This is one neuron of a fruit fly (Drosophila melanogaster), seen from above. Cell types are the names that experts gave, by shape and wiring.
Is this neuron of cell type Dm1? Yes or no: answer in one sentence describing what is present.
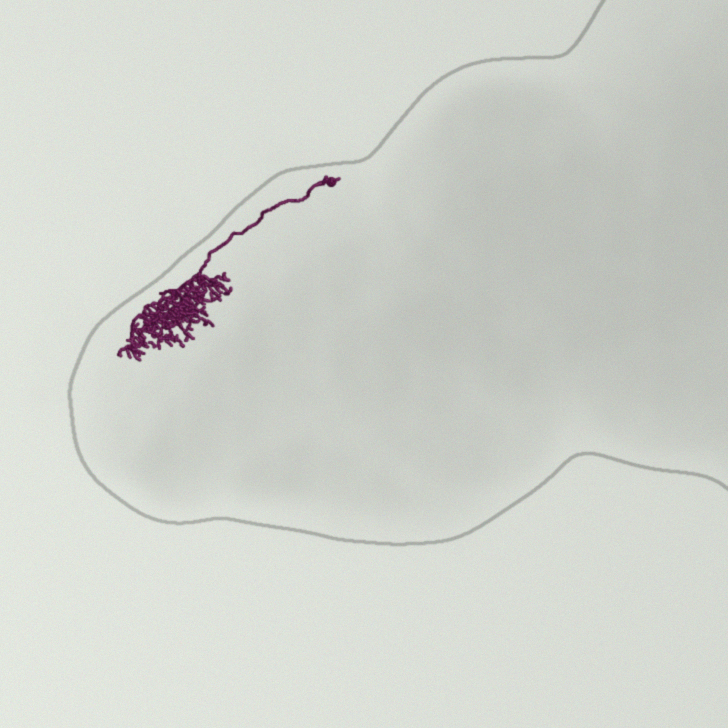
Yes, the neuron falls under cell type Dm1.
